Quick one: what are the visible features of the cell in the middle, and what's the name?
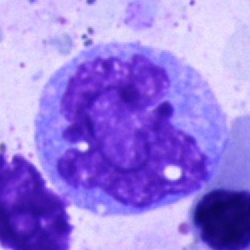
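Round, smooth outline here, and the nucleus is irregular, folded into lobes. You won't find coarse granules in the cytoplasm. Two small clear round spots sit over the nucleus, the larger one at the lower right. It's a monocyte.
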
